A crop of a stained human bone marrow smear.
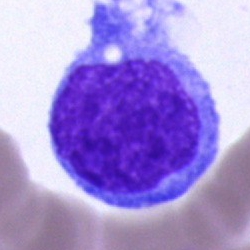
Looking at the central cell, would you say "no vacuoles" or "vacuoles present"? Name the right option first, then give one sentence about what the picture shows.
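Vacuoles present. One small clear round vacuole lies in the cytoplasm just above the nucleus.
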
